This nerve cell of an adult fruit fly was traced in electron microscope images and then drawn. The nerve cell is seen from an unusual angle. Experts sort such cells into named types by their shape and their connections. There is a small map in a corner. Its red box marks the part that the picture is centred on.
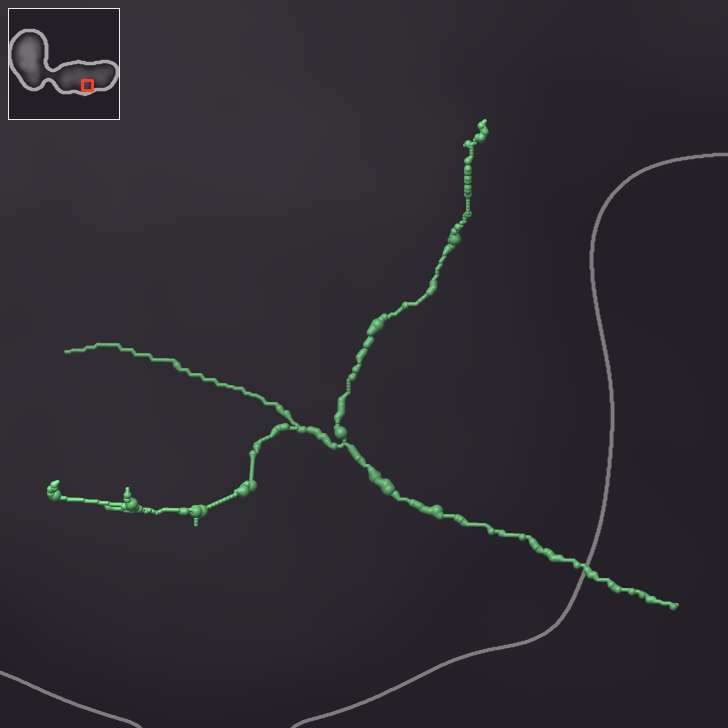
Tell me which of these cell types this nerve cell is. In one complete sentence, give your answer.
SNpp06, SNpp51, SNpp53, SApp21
By type, the nerve cell is SNpp51.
